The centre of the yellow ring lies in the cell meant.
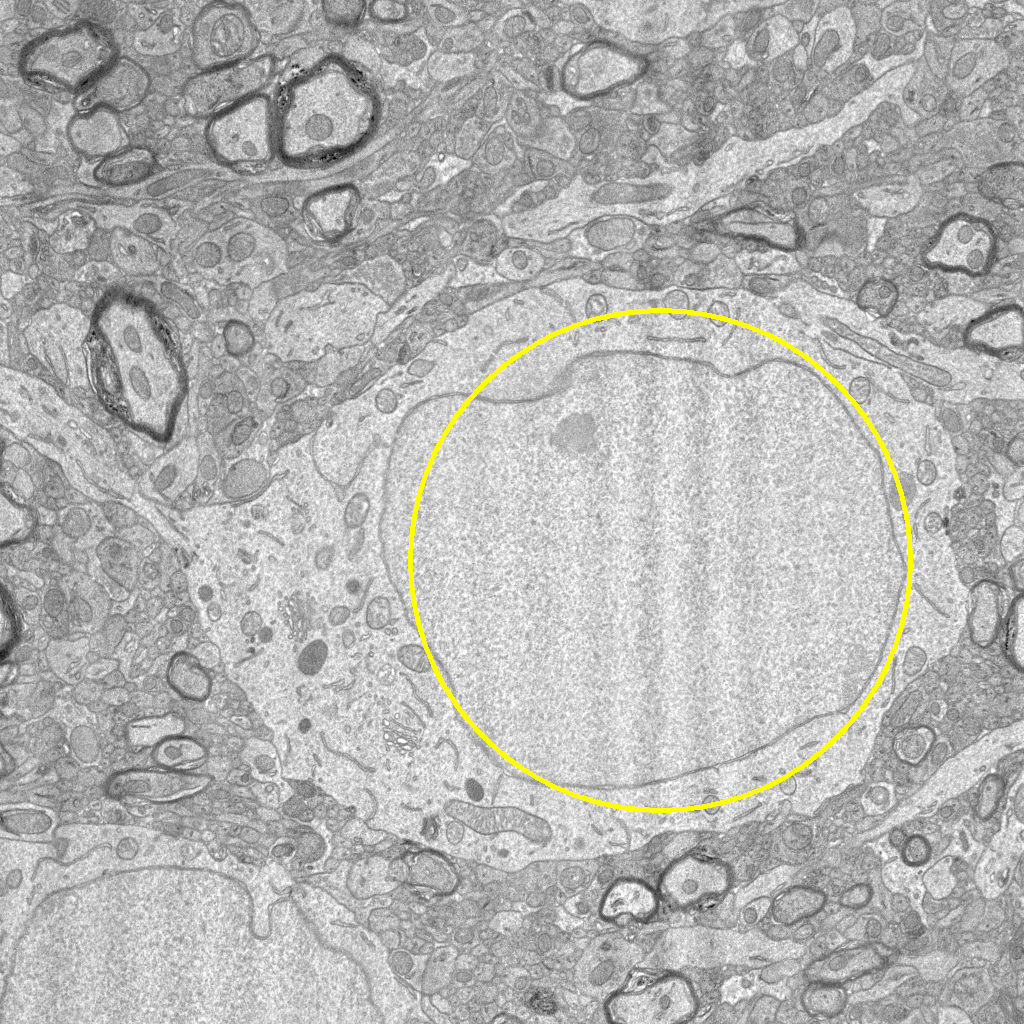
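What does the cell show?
A large, roughly round nucleus, whole within the plane.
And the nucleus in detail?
Envelope mostly smooth, shallow undulations only, no deep infoldings; chromatin pale, fine, evenly dispersed, no dark clumps at the envelope; one small, grey, rounded dense patch at upper left.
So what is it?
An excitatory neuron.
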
